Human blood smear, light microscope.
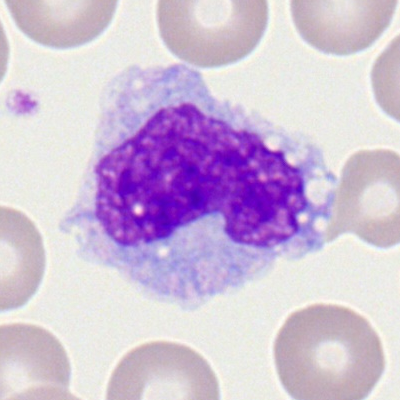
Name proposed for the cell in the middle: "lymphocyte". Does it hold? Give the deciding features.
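First, the nucleus: it is folded, with a notch cut into its lower edge.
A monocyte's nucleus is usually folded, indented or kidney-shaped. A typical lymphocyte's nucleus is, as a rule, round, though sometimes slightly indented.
So the folding sides with monocyte. The cytoplasm is abundant and pale grey-blue.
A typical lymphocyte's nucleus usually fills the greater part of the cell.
This much cytoplasm counts against lymphocyte. Its texture is fine, dusty and granular, with no coarse granules.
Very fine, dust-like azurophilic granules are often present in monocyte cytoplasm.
That texture, too, goes with monocyte. The outline is irregular, with uneven, angular margins. So: not a lymphocyte, but a monocyte.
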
